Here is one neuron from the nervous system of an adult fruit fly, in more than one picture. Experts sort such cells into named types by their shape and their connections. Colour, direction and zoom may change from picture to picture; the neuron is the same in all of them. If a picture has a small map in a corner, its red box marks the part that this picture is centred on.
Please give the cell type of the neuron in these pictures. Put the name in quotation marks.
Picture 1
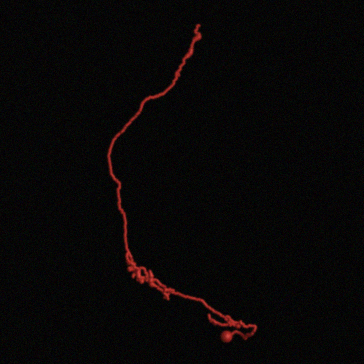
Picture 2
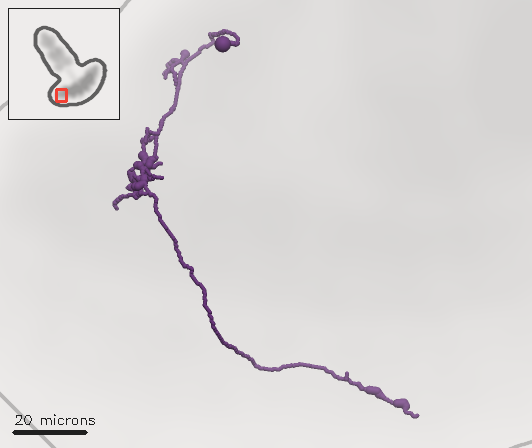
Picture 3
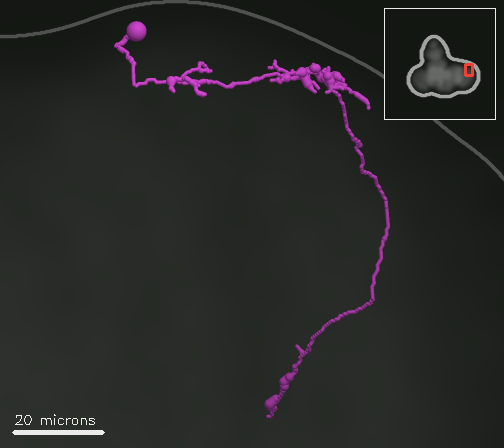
"C3"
